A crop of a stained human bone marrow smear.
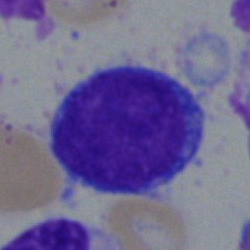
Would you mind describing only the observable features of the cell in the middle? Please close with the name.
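Outline round to slightly oval and smooth. Nucleus occupying almost the whole cell. Cytoplasm seen only as a thin rim, mostly along the right edge. No vacuoles seen in the cell. Name: blast.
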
